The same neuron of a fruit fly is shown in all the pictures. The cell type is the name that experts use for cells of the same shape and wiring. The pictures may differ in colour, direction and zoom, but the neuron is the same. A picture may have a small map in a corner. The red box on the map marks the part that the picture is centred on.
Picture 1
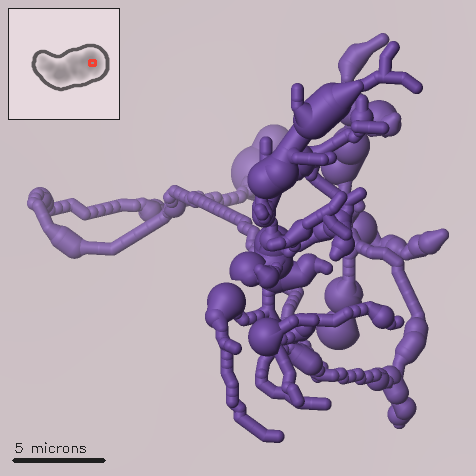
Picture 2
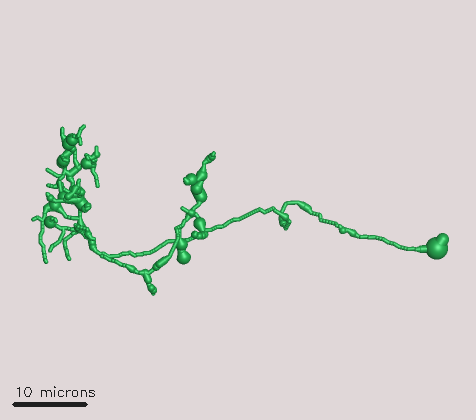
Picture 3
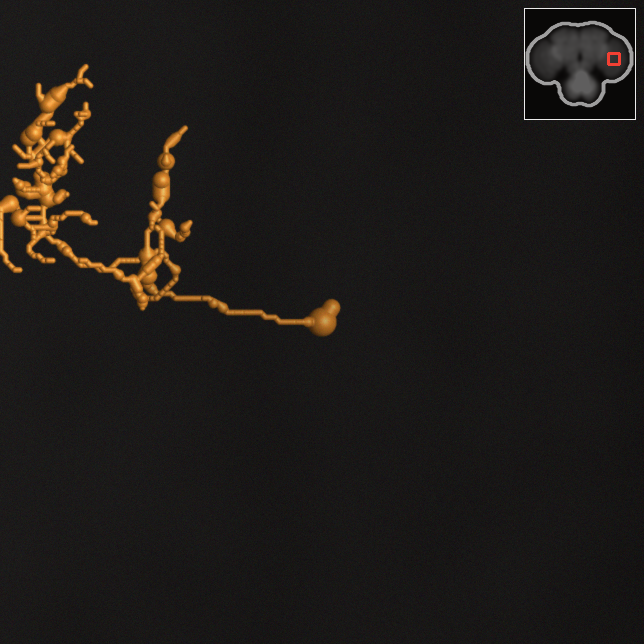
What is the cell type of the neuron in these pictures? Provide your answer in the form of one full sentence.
The cell type that fits this neuron is T5a.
